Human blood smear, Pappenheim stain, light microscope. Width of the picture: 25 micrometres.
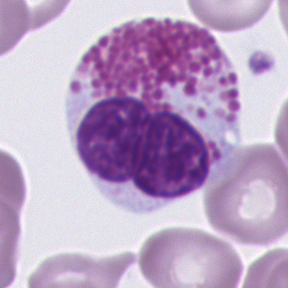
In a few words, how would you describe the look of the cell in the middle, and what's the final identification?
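Outline: roughly round and smooth. Nucleus: in the lower half of the cell. Cytoplasm: many coarse, round, reddish-purple granules, and pale blue where granules are sparse. Name: eosinophil.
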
